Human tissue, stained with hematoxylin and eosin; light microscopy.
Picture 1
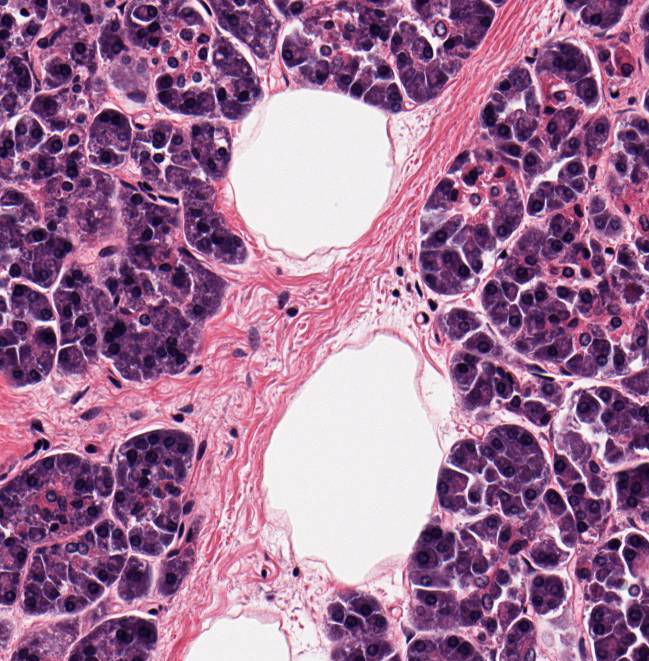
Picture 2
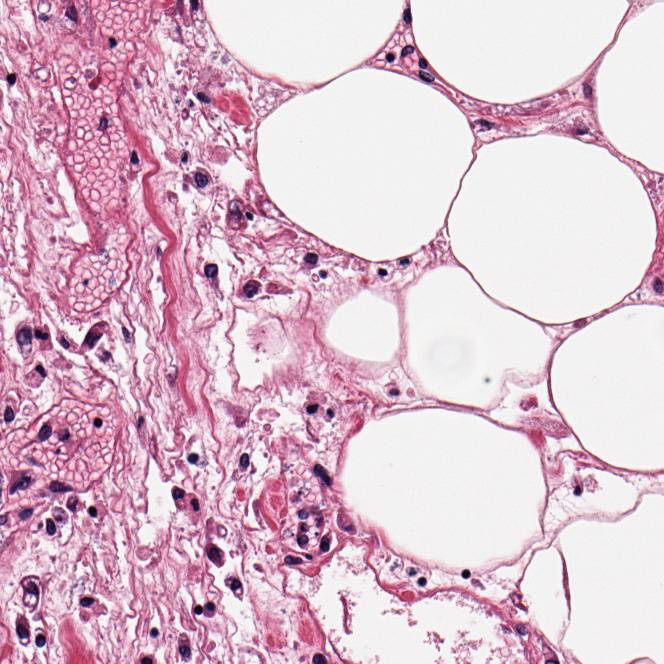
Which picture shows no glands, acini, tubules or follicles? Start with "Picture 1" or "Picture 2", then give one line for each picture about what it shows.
Picture 2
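What picture 1 shows: The glandular cells are grouped into small rounded acini.
What picture 2 shows: No epithelium or glands are seen anywhere in the field.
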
